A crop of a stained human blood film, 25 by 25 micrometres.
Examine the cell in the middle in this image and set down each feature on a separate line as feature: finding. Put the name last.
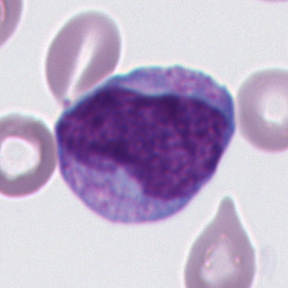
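Position: nucleus sits toward the top, widest band of cytoplasm below it
Nuclear shape: broad, wider than tall, about 15 by 11 micrometres
Size: cell about 16 by 13 micrometres, nucleus filling about 60% of its area
Chromatin: dark purple and somewhat clumped, not finely even
Granules: fine, pinkish-violet, scattered through the cytoplasm
Name: atypical promyelocyte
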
